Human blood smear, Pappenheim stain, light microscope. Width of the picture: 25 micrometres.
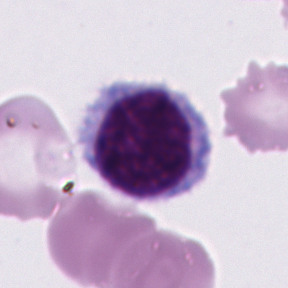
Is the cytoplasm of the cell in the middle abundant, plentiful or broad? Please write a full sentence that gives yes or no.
No, its cytoplasm is scant rather than broad.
